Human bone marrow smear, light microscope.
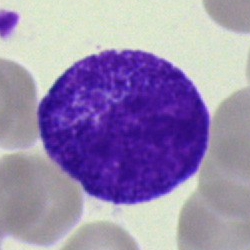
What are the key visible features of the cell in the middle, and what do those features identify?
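Checking the outline first, it is round and smooth. Around the nucleus, no distinct rim of cytoplasm can be made out. Vacuoles are absent from the cell. Pale red cells lie close beside it, on the left and on the right. This is a promyelocyte.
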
